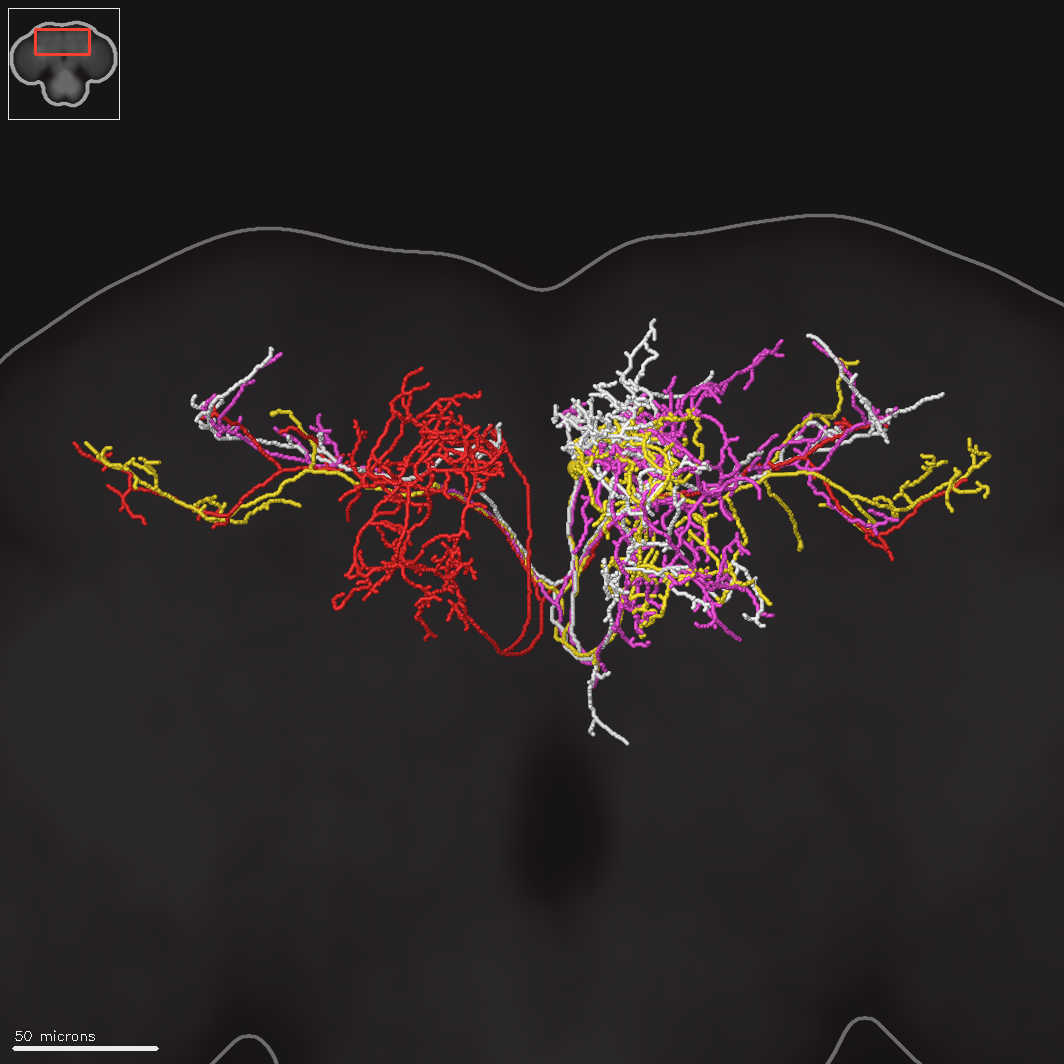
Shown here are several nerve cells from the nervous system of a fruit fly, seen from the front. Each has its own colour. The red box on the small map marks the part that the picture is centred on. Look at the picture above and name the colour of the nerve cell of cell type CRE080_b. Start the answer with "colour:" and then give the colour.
colour: magenta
